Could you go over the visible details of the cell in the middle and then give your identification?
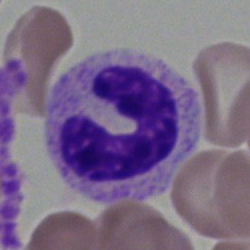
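A C-shaped nucleus, its opening facing left, contains dense dark purple chromatin. The cytoplasm is plentiful and pale lilac, with fine purple granules scattered throughout. Cell type: band neutrophil.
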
